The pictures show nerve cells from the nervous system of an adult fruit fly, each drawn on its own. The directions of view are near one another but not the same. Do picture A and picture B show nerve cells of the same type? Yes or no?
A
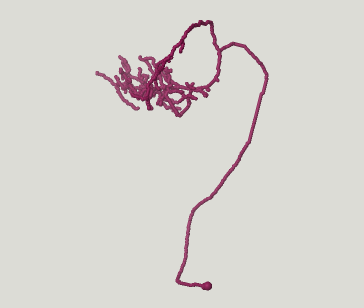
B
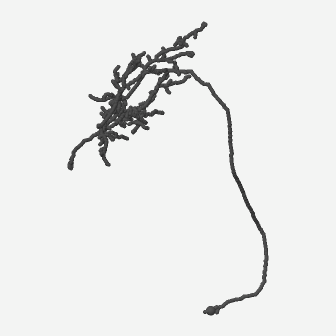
no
